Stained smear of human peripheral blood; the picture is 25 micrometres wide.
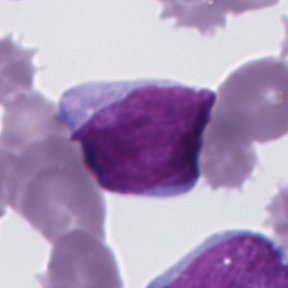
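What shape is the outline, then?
Angular, with fairly straight sides and distinct corners, about 14 by 11 micrometres overall.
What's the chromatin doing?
It's finely and evenly textured, no coarse dark clumps, in a nucleus of about 13 by 9 micrometres.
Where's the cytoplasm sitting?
Mostly as a pale greyish-blue wedge at the upper left of the nucleus, with no vacuoles.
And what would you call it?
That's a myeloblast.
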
